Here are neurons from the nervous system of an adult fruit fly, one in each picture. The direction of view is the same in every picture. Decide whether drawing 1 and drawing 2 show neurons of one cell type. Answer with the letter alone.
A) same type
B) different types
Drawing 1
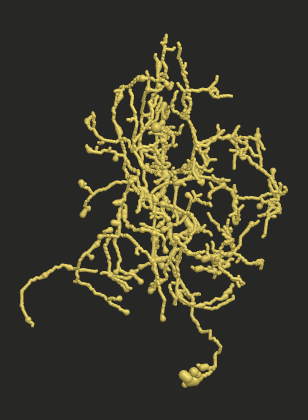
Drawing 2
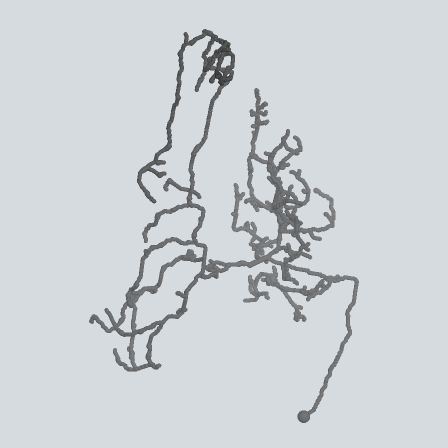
A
